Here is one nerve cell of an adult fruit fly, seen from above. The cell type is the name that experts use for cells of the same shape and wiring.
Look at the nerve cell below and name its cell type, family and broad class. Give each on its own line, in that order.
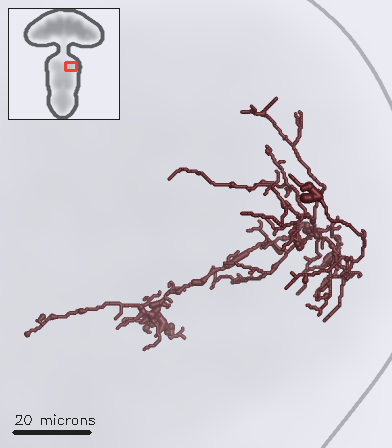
IN19A112
hemilineage 19A
nerve-cord intrinsic neuron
